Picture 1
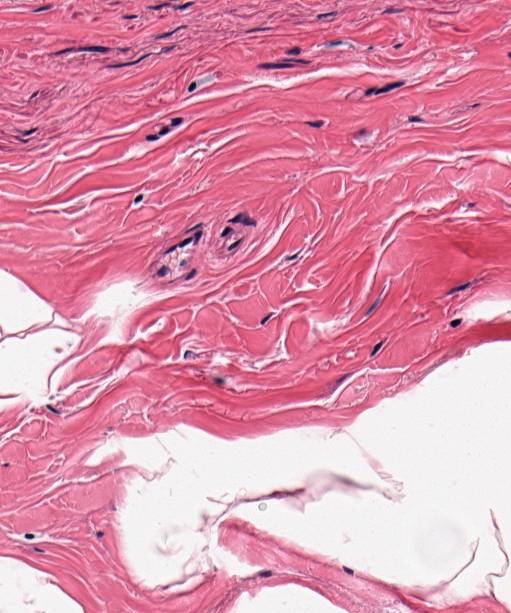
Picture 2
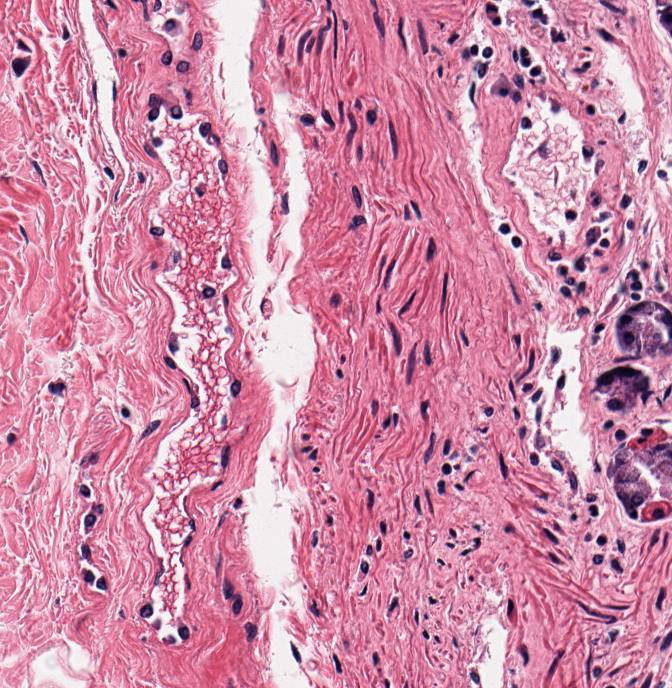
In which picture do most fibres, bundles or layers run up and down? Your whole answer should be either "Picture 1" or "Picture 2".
Picture 2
